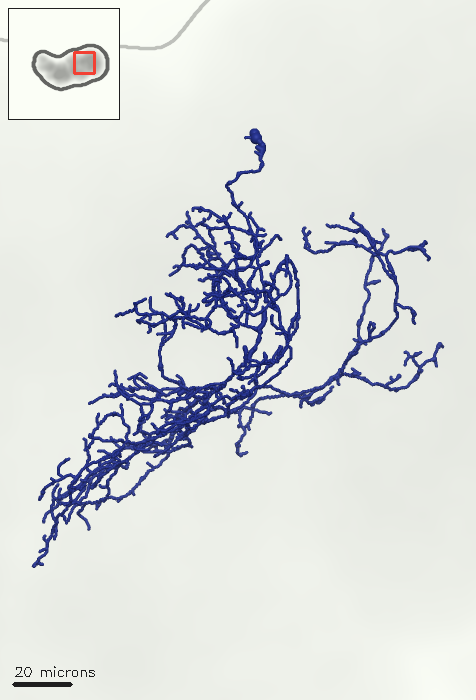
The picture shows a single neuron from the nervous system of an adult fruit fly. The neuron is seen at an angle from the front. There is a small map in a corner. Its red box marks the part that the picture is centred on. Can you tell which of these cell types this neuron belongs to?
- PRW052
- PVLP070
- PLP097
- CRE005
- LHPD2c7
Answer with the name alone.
CRE005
